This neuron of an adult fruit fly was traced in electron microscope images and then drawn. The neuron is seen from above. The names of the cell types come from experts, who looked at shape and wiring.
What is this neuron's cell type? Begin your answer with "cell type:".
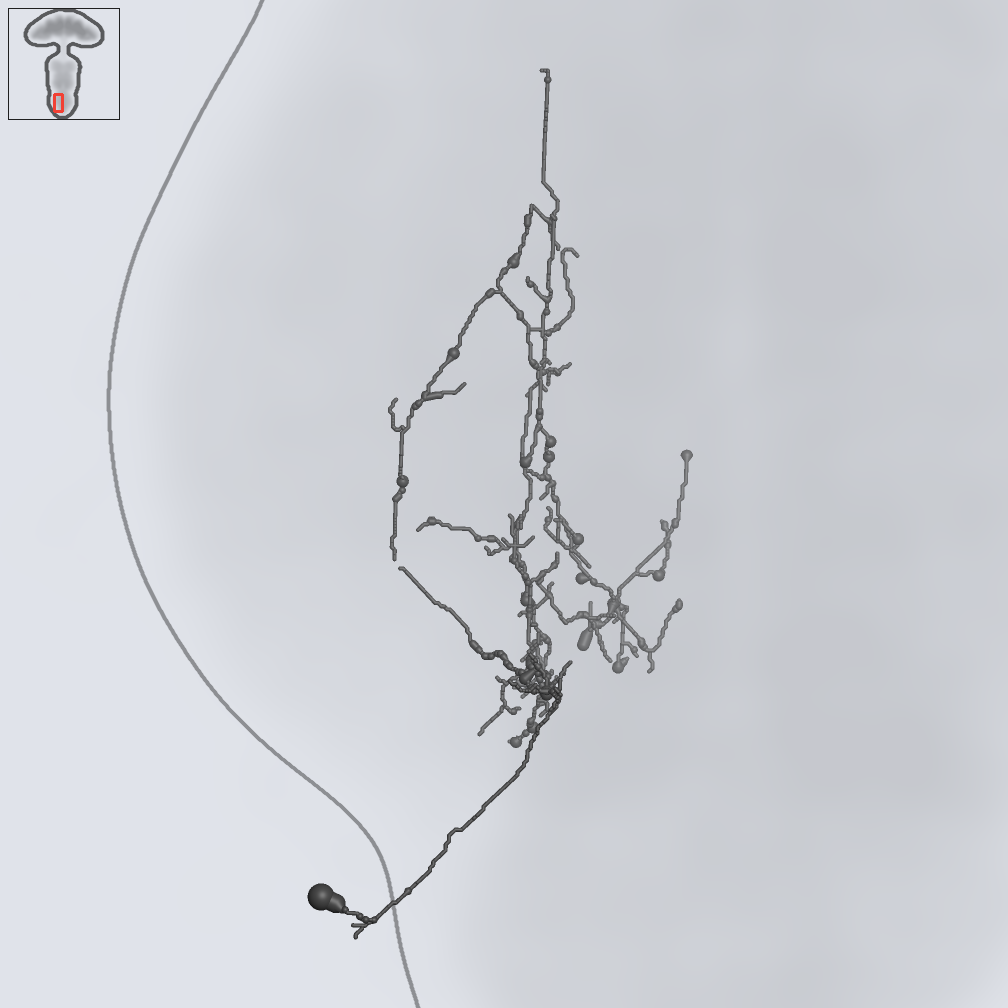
cell type: IN20A.22A090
